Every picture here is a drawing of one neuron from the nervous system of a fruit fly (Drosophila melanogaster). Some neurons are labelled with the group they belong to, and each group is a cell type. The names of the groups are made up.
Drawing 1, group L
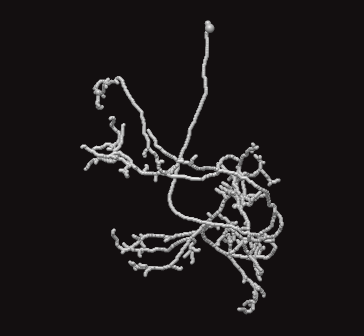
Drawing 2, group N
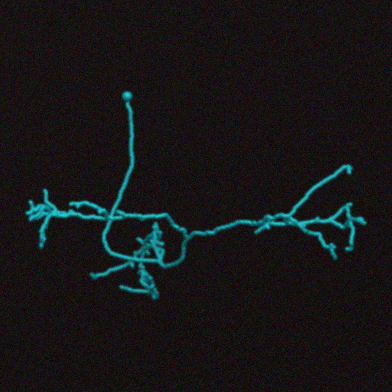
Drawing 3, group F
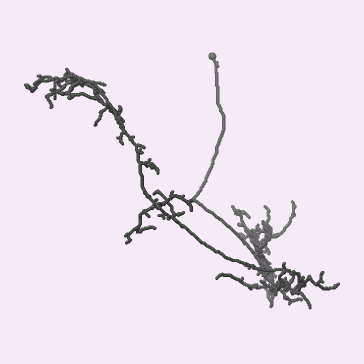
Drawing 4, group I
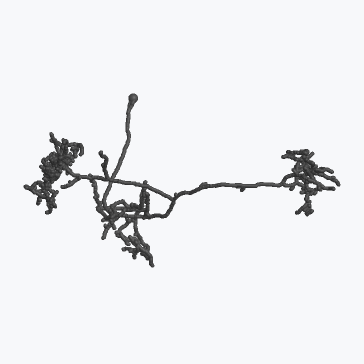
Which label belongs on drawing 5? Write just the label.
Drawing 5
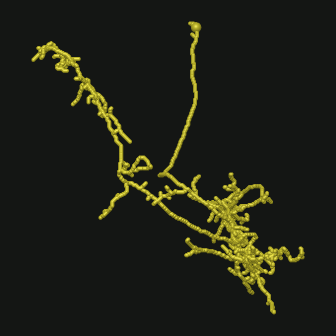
group F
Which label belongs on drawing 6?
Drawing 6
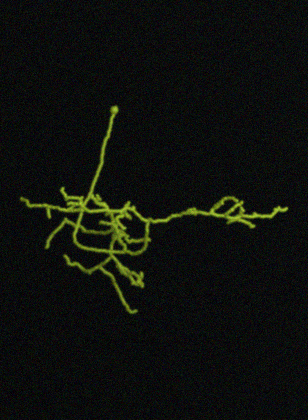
group N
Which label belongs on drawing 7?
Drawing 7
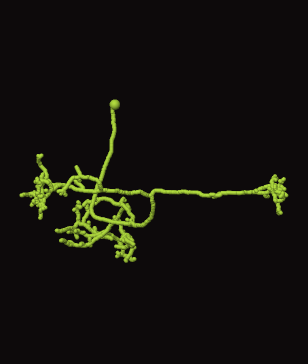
group N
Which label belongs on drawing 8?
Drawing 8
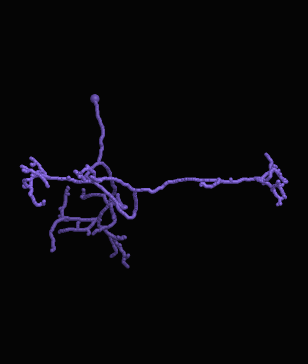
group N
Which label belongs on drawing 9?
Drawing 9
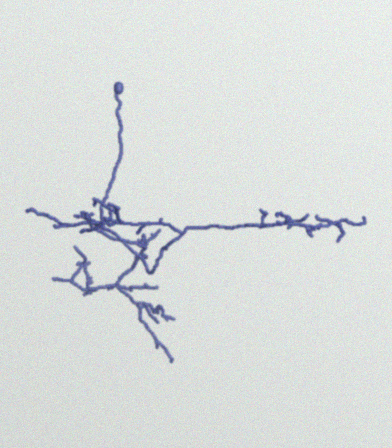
group N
